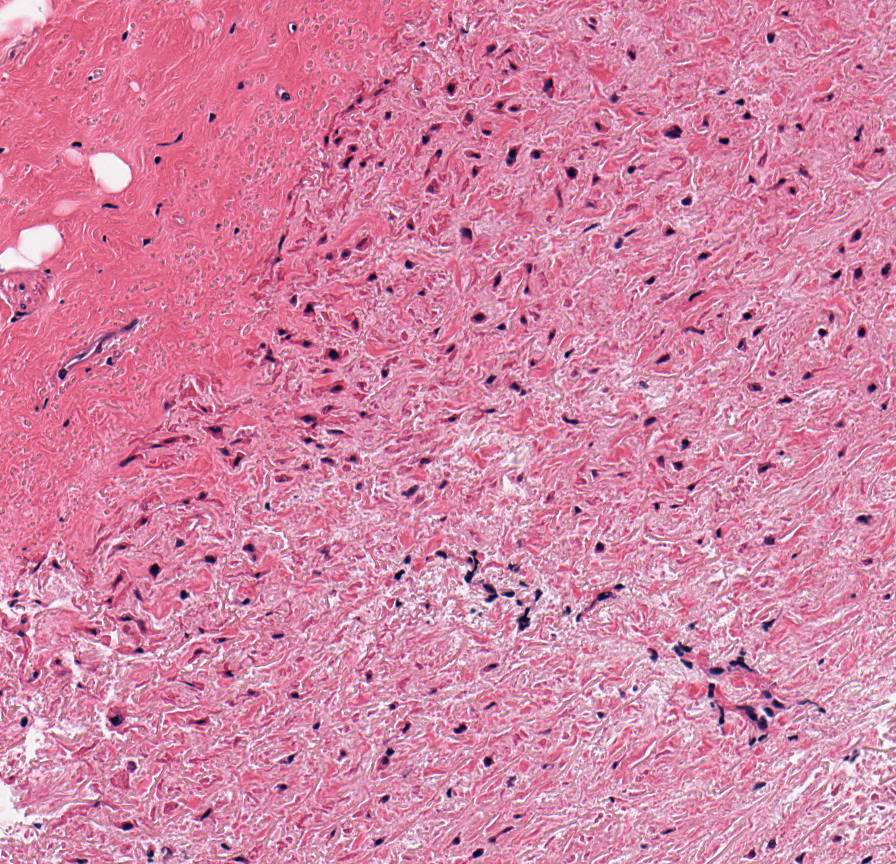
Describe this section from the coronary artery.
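Notice first that this field is collagenous stroma with scattered cells; there is no epithelium and there are no glands. Look at the nuclei: small, dark, spindle-shaped to angular, lying singly and fairly evenly spaced. Around them the cytoplasm is scant, and you cannot clearly separate it from the collagen. Now move to the lower right, where a small group of elongated dark nuclei lies crowded together.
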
